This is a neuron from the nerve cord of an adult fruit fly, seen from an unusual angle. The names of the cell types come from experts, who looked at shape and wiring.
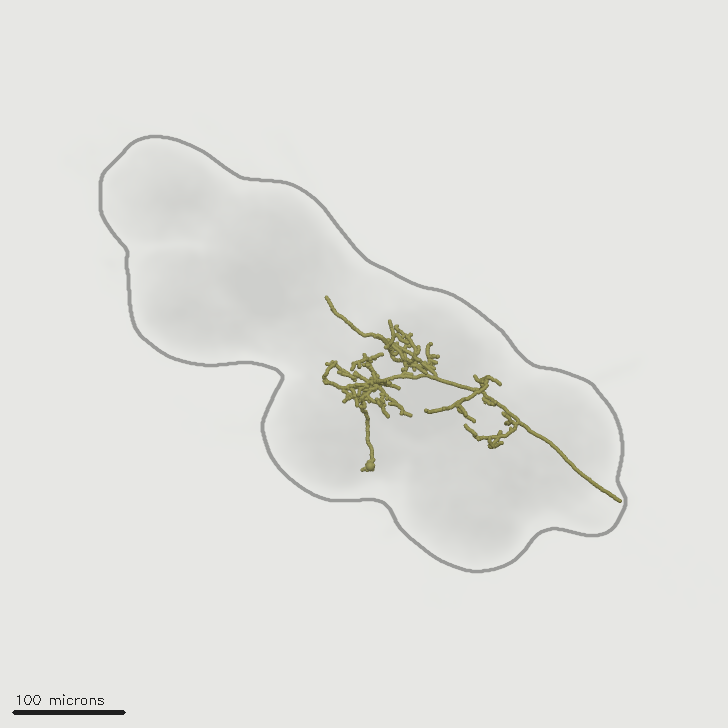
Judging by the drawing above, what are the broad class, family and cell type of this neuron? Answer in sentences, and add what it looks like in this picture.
It is an ascending neuron. The family is hemilineage 06B. The cell type is AN06B042. From left to right in the picture it spans about 250 microns. As drawn here it is wider than it is tall.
